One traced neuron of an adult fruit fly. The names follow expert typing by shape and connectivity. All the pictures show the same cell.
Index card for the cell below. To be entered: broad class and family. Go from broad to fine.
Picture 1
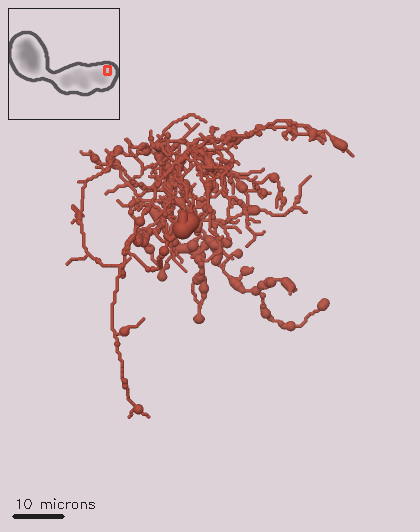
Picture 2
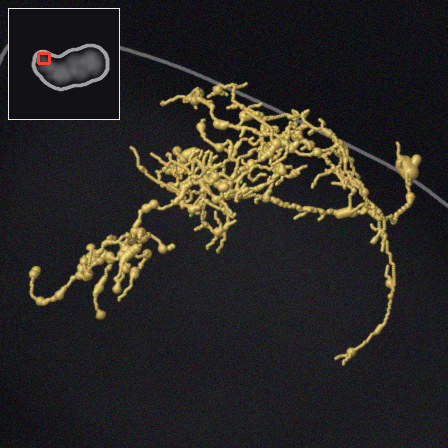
nerve-cord intrinsic neuron; hemilineage 06A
